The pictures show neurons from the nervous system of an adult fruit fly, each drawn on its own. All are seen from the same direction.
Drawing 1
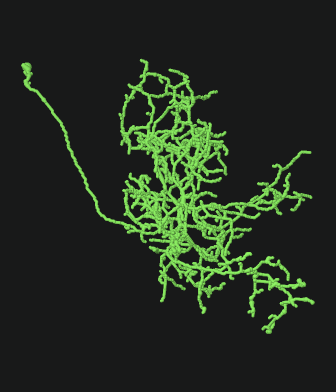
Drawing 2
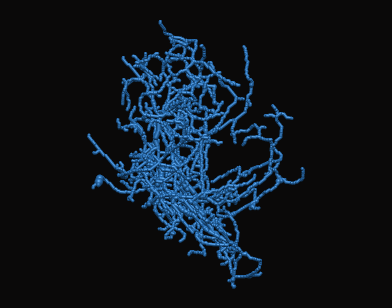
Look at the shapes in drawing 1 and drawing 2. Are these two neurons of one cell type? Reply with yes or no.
no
